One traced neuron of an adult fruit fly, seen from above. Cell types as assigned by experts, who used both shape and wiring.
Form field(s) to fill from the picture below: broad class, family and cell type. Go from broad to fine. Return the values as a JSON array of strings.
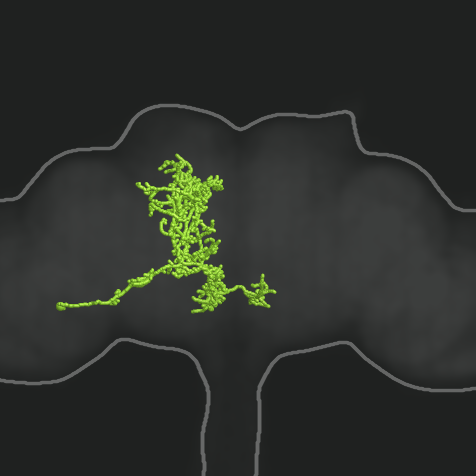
["central-brain intrinsic neuron", "hemilineage DL2_dorsal", "SMP185"]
